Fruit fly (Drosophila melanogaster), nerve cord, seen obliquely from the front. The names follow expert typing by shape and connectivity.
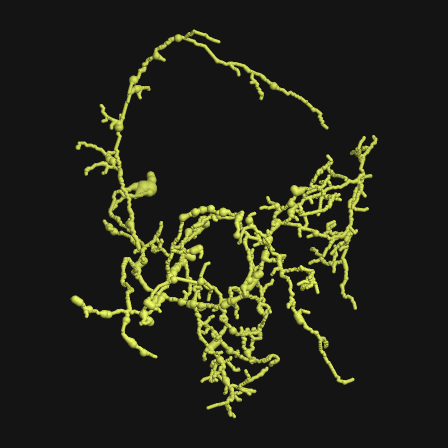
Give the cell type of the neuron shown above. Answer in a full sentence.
The cell type is IN20A.22A017.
